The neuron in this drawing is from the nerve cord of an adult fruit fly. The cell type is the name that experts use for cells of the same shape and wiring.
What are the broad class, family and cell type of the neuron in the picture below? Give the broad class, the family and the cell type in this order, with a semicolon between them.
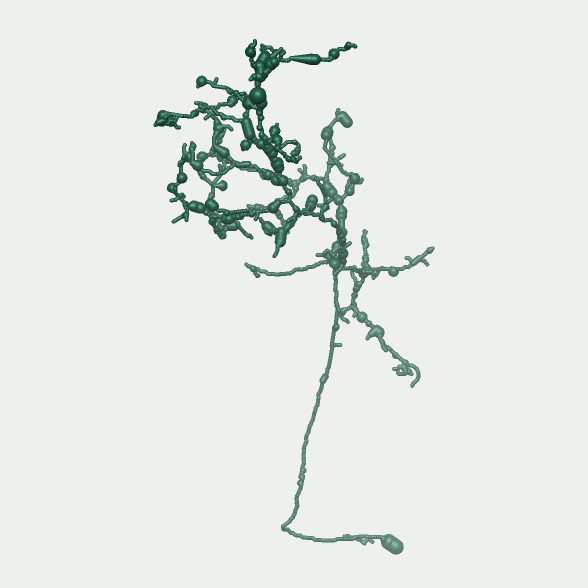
nerve-cord intrinsic neuron; hemilineage 13B; IN13B087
